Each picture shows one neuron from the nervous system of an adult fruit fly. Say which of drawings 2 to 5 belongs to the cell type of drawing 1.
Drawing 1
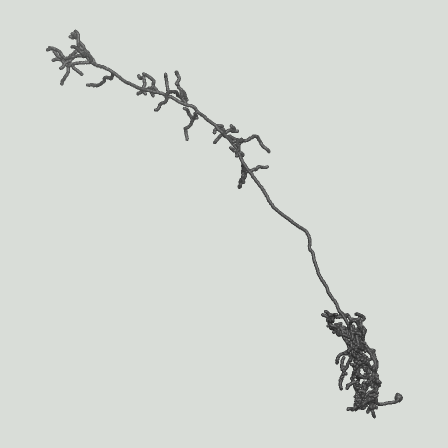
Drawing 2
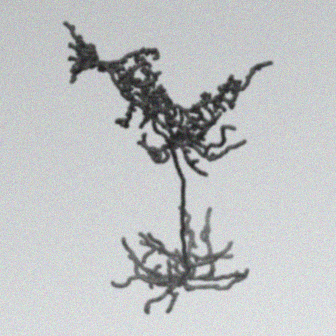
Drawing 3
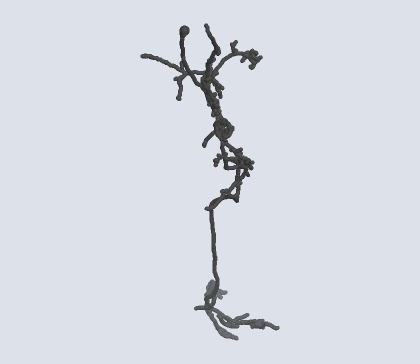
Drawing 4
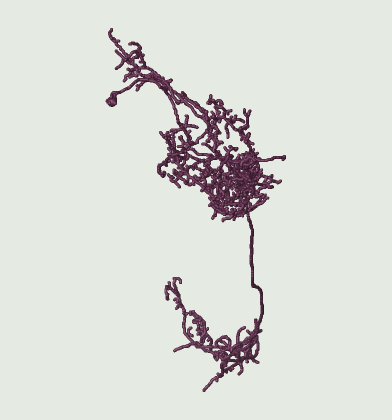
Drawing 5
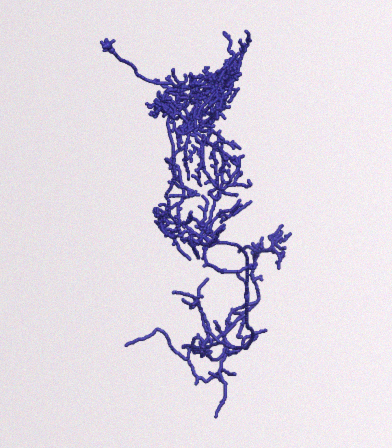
Drawing 2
